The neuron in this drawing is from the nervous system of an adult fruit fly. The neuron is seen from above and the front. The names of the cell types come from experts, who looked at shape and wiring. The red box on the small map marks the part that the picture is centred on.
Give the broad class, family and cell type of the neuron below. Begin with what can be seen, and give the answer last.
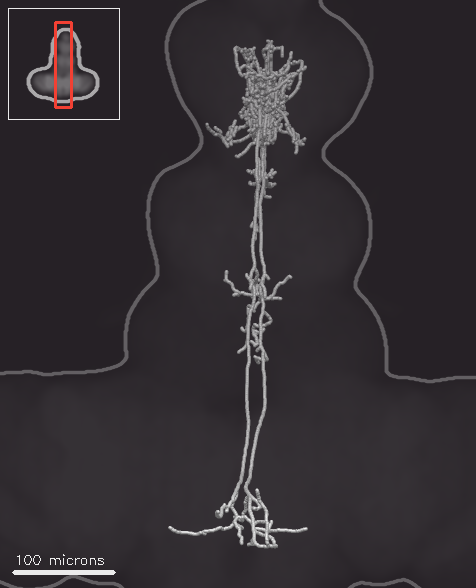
By the scale bar it is about 500 microns tall in this view. The picture shows dozens of branch ends. It is an ascending neuron. Its family is hemilineage 00A. It is of cell type AN00A006.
